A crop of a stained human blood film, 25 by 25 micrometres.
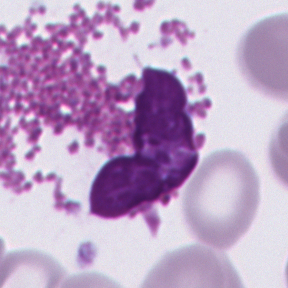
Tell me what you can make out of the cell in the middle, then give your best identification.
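In the central cell, the chromatin is dense and dark purple, with a few faint paler streaks. No nucleoli can be made out in the nucleus. The red cells on the right side of the picture are out of focus. The cell in the middle is an eosinophil.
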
